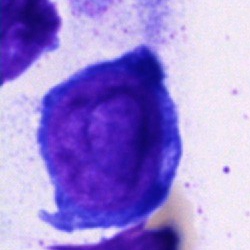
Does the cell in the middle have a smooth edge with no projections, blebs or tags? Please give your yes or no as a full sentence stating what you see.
No, by its outline the cell is rough, not smooth and even.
